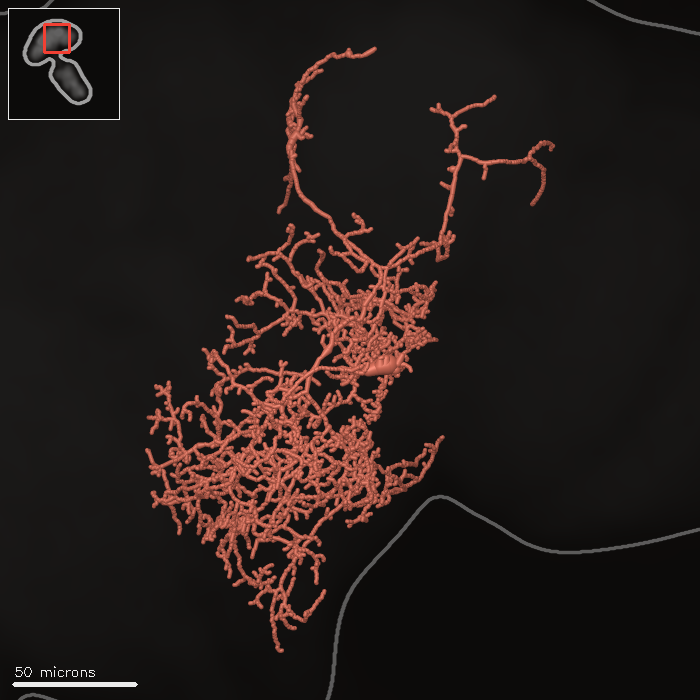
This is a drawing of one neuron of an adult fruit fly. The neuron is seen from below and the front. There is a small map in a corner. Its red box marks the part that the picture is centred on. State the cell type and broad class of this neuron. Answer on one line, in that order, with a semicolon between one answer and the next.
GNG506; central-brain intrinsic neuron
